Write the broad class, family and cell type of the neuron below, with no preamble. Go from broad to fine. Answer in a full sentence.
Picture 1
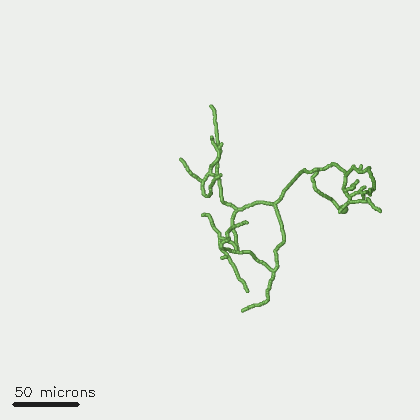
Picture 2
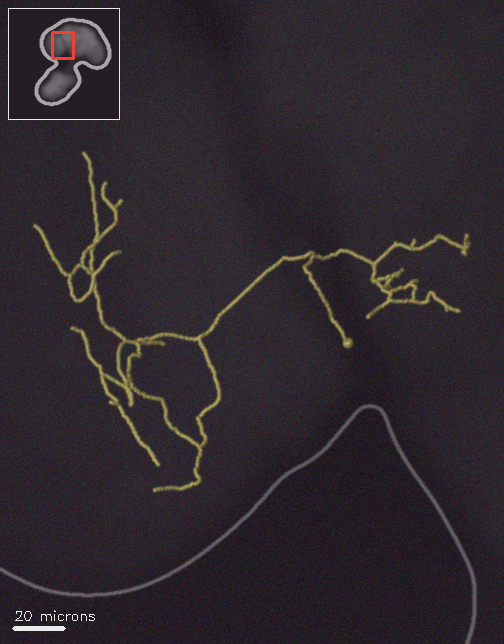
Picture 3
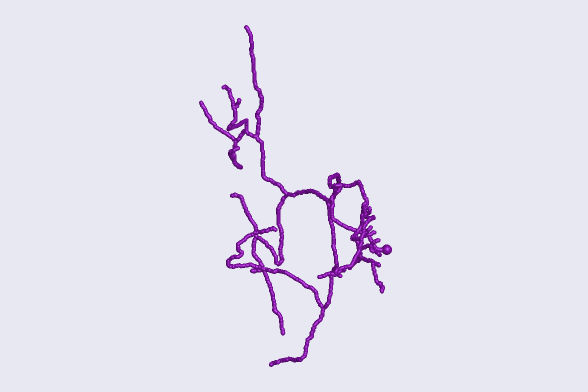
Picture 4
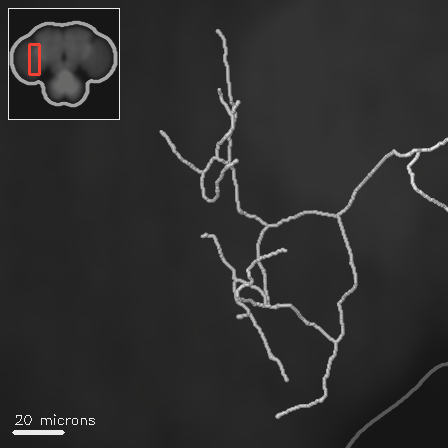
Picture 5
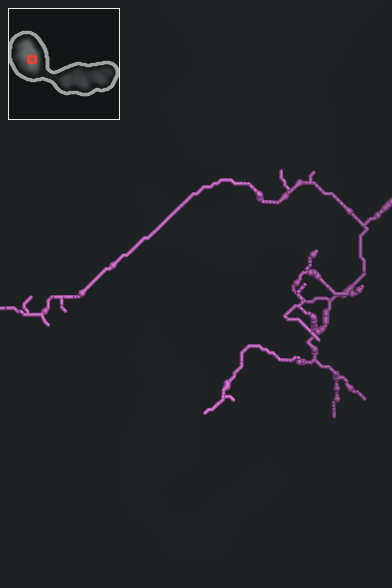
A visual centrifugal neuron of the LPT family, type LPT112.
